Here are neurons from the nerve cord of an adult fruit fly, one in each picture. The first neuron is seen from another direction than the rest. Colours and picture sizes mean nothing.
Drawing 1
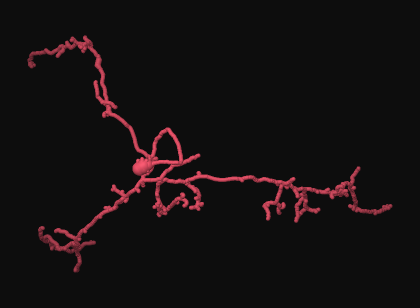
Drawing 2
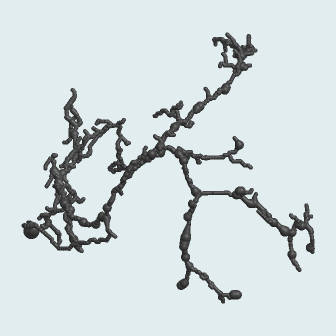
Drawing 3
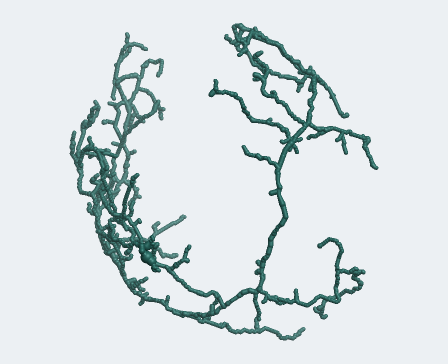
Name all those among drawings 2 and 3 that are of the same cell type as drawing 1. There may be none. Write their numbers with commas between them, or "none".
2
